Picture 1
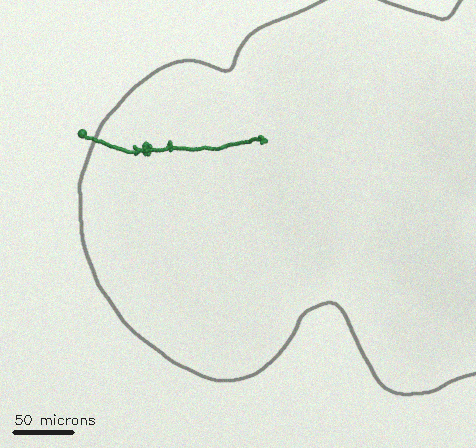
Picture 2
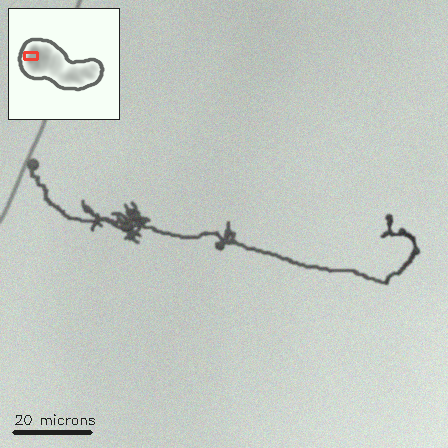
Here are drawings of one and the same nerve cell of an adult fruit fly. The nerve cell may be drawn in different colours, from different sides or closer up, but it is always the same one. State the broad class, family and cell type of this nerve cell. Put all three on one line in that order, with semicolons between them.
optic-lobe intrinsic neuron; Tm; Tm20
